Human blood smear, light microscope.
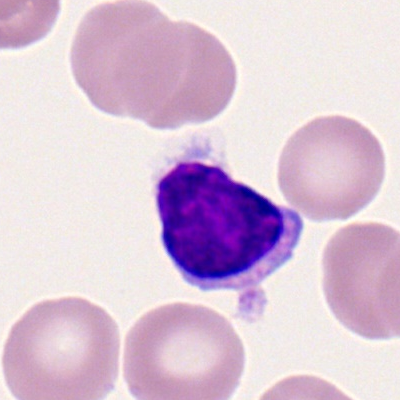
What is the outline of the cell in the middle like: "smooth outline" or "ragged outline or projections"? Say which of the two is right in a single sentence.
Along its outline, the cell is ragged or frayed, or bears projections, blebs or tags.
